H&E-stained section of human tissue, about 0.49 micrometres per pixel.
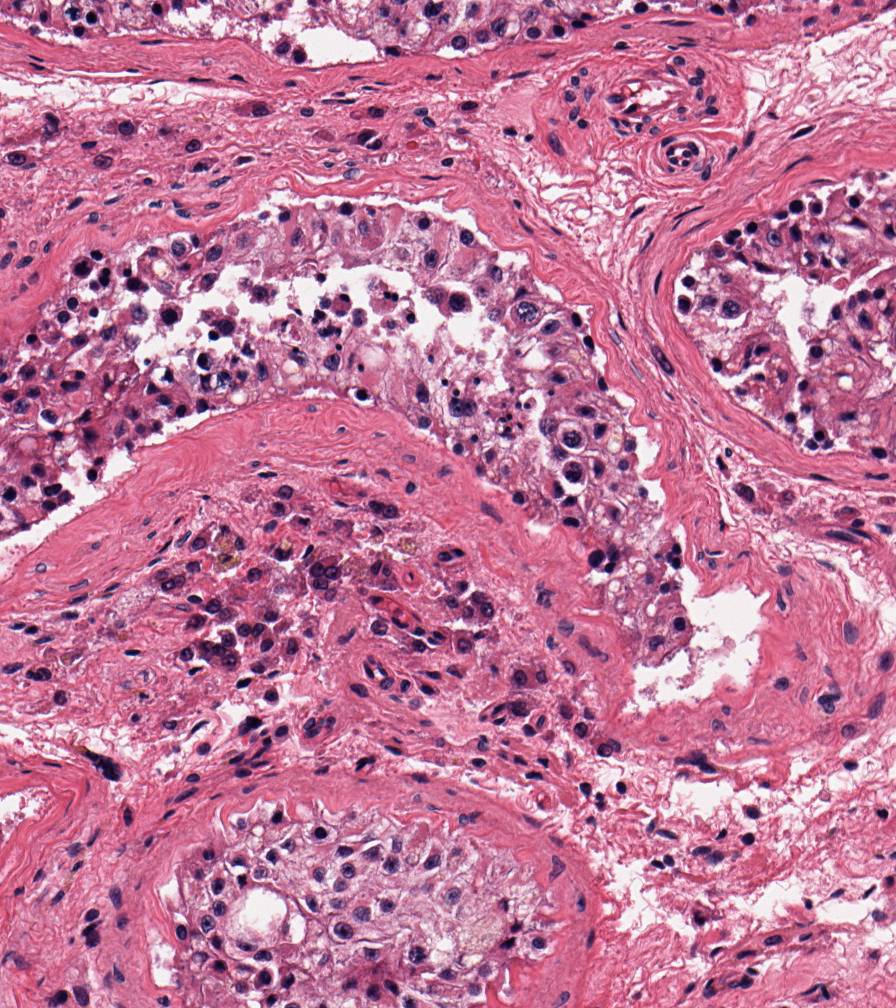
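Testis: several rounded tubular profiles, at top, centre, right edge and bottom, separated by loose cellular stroma. Each is bounded by a thick band of wavy, layered pink collagen. The central tubule is lined by several cell layers, with large cells bearing big round nuclei toward its lower right. Near the top, right of centre, a small thick-walled vessel with a narrow lumen lies in the stroma.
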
